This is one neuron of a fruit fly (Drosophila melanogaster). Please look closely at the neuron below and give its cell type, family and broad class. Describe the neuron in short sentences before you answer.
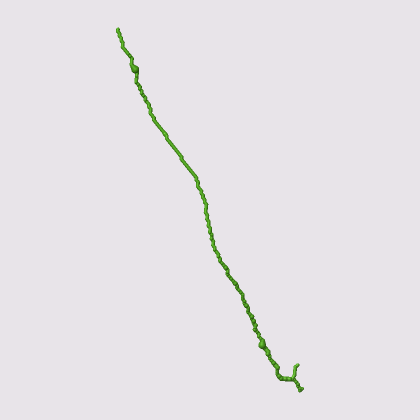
The drawing shows no cell body. There are a dozen or fewer branch ends. Its cell type is LgLG2. Its family is called class gustatory. This is a sensory neuron entering the nerve cord.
